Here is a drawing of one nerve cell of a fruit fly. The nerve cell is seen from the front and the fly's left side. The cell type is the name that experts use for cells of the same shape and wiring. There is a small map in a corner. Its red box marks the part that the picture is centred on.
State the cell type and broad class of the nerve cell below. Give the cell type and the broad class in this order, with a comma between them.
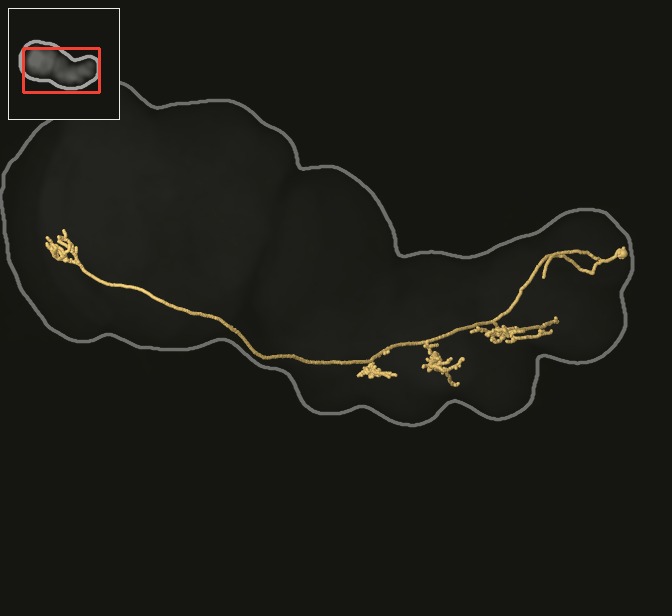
ANXXX120, ascending neuron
